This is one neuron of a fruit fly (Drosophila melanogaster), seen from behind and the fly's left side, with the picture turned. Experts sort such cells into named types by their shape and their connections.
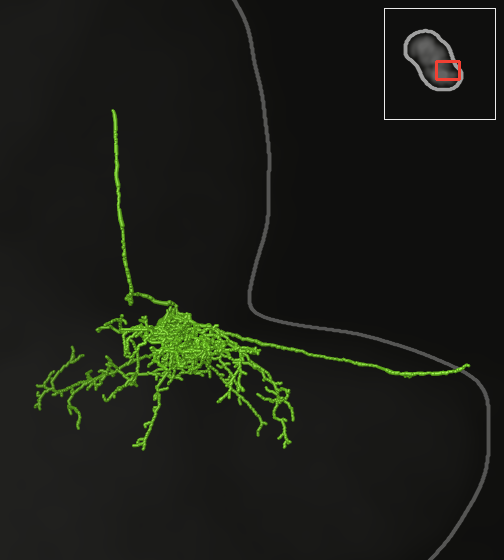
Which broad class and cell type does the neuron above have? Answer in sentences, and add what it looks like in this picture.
Its broad class is efferent neuron of the nerve cord. Its cell type is ENXXX128. Dozens of branch ends can be seen. In this view it is wider than it is tall.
